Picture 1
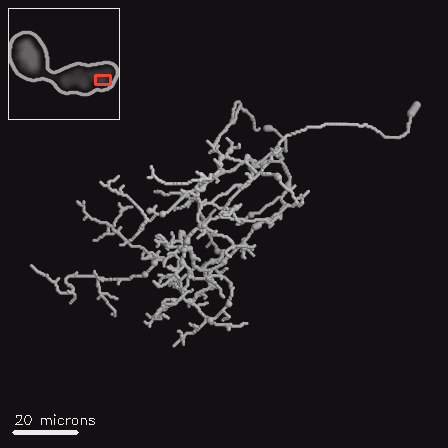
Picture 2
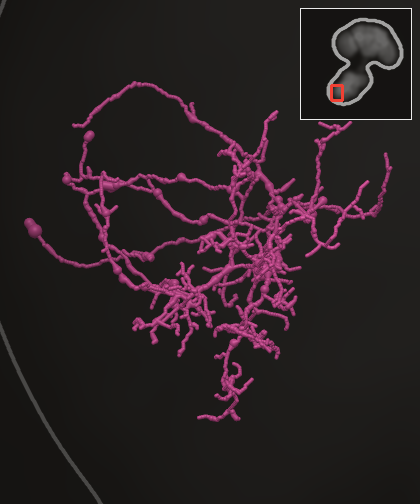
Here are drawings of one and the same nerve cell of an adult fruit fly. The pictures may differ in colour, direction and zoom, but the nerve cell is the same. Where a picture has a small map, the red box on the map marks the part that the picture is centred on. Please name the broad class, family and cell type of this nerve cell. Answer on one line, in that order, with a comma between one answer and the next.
nerve-cord intrinsic neuron, hemilineage 20A.22A, IN20A.22A067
